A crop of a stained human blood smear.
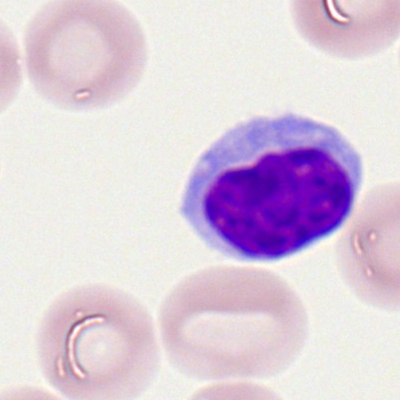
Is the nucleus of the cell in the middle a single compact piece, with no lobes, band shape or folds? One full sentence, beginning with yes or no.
Yes, what its nucleus forms is one compact round, oval or kidney-shaped mass.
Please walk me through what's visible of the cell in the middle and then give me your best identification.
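First, position: the nucleus sits off-centre, toward the lower right of the cell. Next, chromatin: dark purple and coarsely clumped. Then cytoplasm: pale blue, its rim widest on the upper-left side of the nucleus. This is a lymphocyte.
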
